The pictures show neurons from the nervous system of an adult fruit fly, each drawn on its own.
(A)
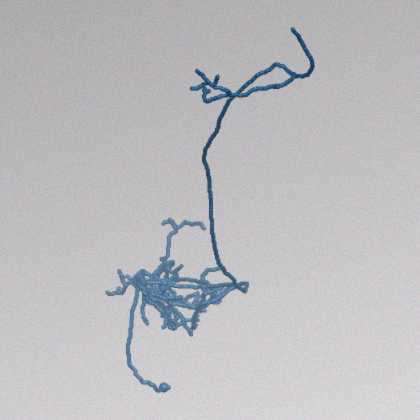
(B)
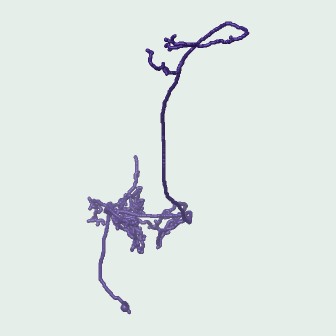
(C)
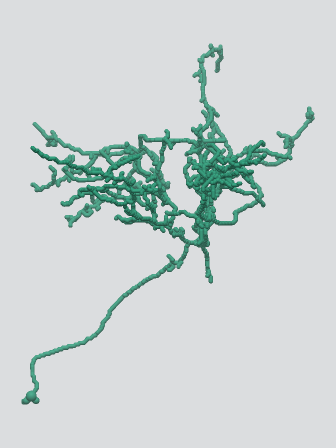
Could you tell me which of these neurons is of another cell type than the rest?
Picture C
